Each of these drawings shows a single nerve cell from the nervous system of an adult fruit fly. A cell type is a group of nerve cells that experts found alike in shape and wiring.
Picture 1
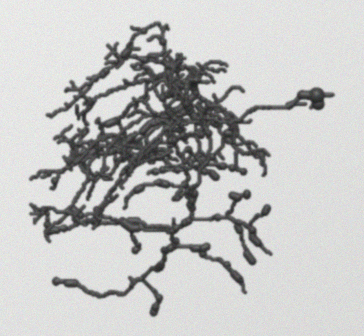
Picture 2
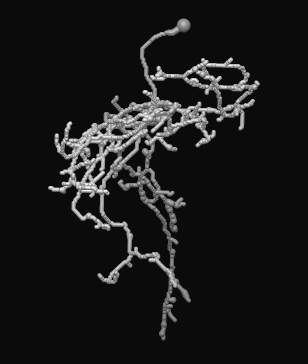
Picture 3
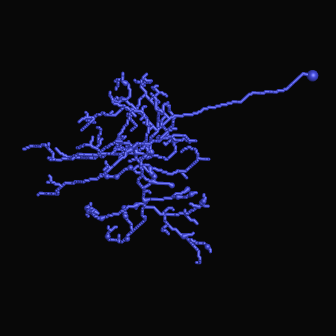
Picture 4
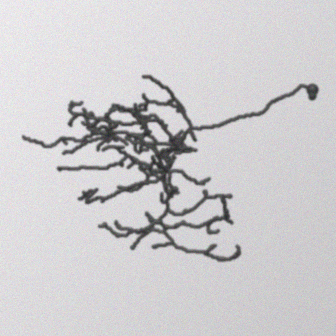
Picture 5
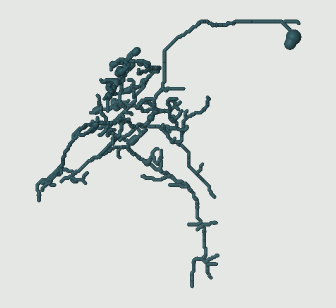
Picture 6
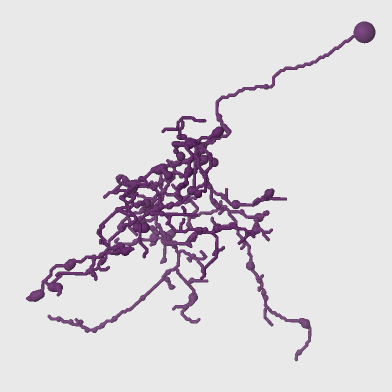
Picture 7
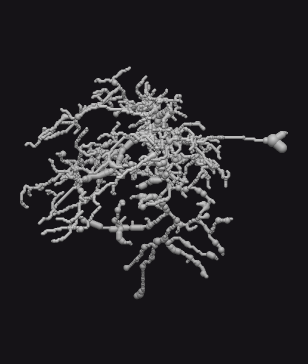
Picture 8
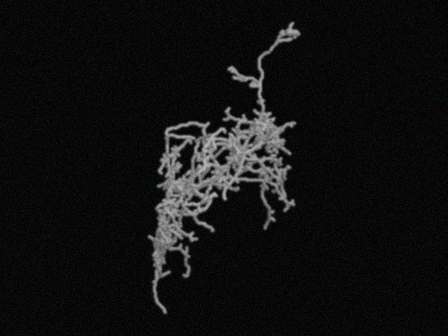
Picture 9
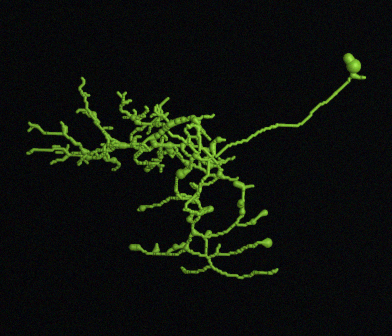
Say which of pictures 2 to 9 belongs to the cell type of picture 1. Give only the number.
7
